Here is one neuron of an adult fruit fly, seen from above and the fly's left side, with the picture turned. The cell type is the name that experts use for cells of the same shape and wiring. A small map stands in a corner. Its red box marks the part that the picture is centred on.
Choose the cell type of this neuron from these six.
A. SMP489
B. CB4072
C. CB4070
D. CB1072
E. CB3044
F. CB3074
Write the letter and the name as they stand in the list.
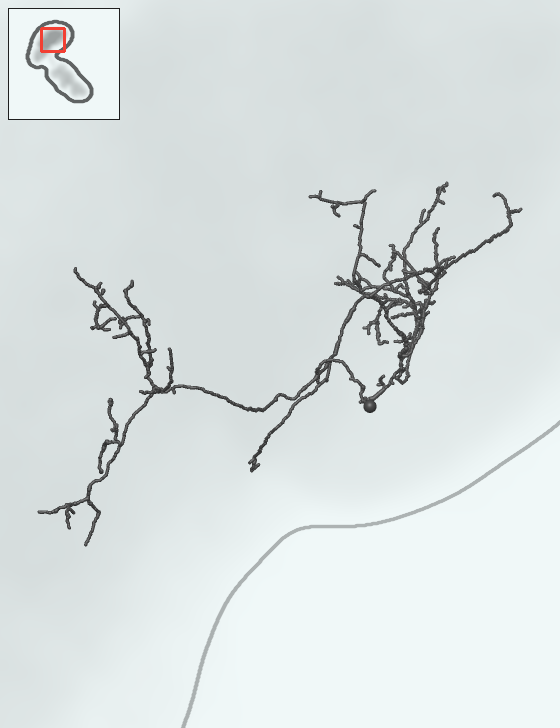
B. CB4072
